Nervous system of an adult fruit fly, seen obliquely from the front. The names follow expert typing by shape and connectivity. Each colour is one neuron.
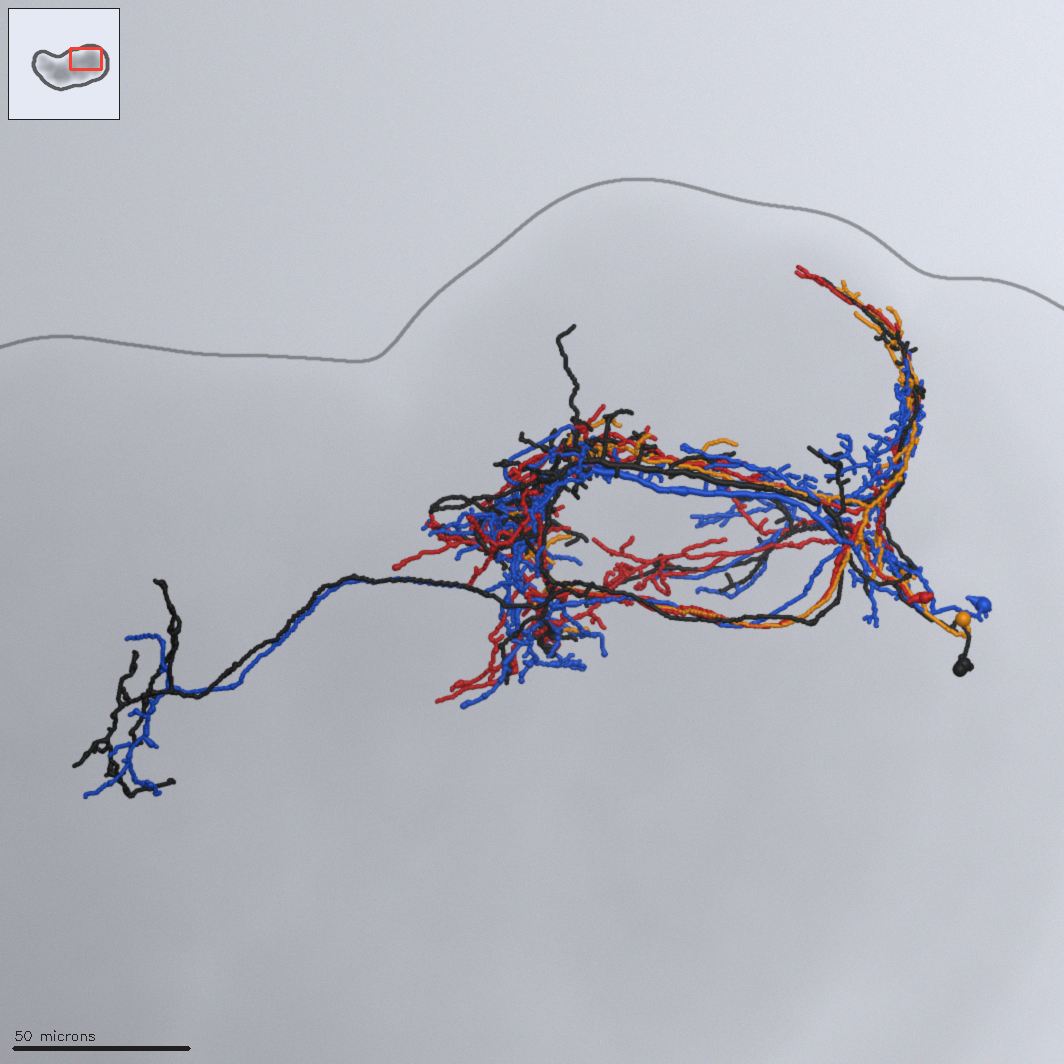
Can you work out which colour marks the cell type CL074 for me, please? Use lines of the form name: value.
colour: black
